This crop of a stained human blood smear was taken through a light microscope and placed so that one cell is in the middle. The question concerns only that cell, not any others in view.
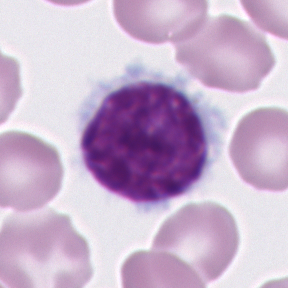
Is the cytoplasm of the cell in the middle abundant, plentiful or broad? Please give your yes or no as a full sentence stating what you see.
No, the cell does not have plenty of cytoplasm; its nucleus fills most of it.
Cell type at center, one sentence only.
What the crop centres on is a hairy cell.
